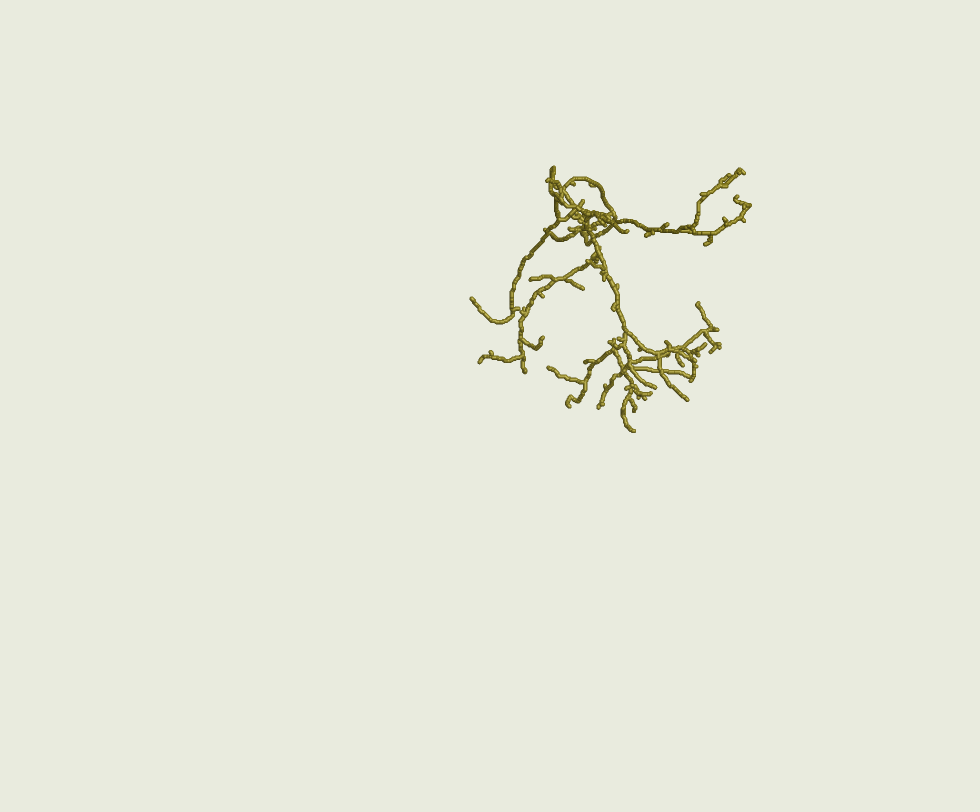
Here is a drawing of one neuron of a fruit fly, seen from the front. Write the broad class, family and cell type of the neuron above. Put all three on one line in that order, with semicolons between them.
central-brain intrinsic neuron; hemilineage DM4_dorsal; SMP397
